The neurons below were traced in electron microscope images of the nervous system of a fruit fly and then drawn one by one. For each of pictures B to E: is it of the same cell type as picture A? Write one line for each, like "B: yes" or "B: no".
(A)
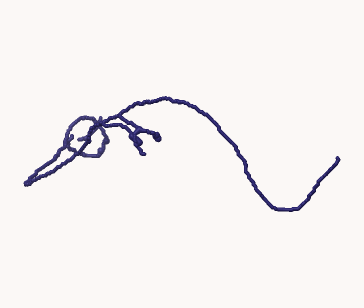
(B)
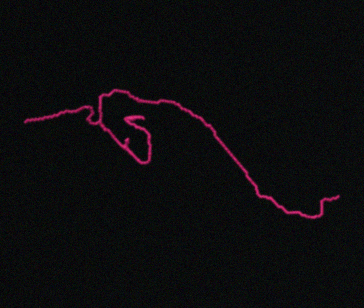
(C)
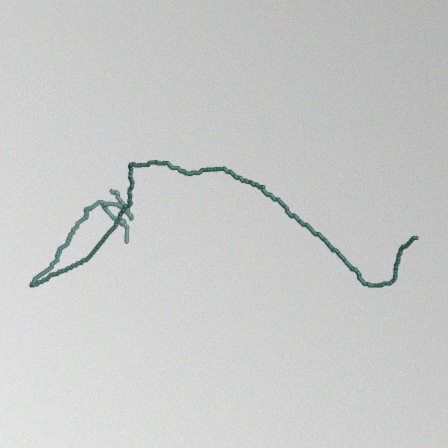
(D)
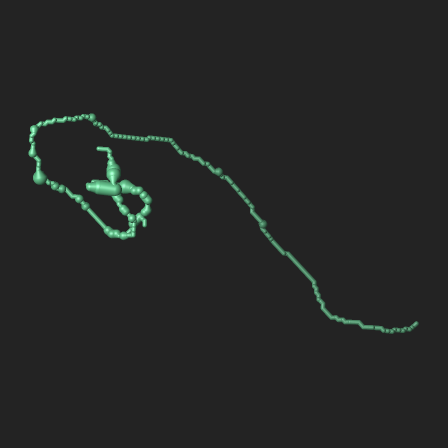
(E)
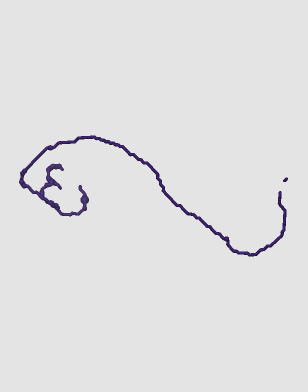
B: yes
C: yes
D: yes
E: yes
